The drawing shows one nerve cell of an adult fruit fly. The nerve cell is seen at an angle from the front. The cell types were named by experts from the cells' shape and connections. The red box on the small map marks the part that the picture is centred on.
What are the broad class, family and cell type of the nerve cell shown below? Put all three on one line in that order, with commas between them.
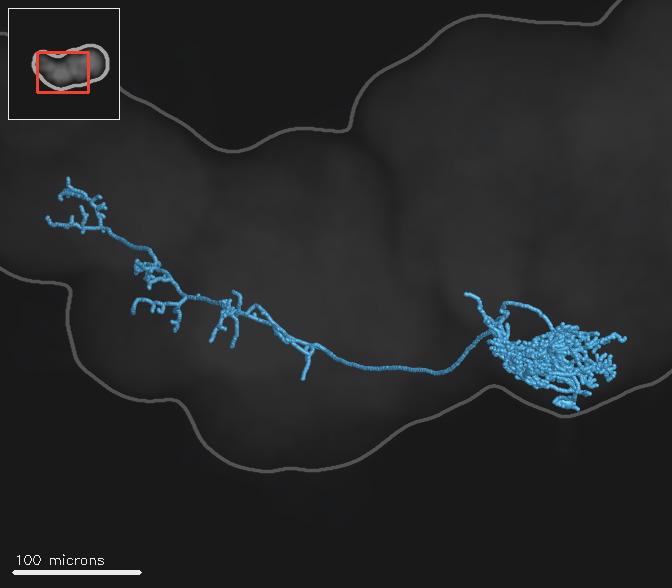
descending neuron, DNg, DNg38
